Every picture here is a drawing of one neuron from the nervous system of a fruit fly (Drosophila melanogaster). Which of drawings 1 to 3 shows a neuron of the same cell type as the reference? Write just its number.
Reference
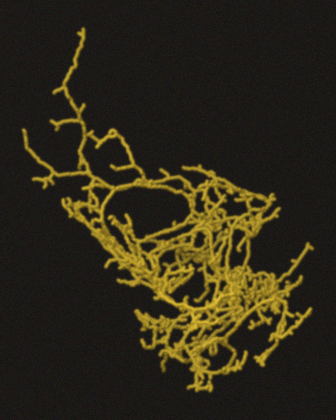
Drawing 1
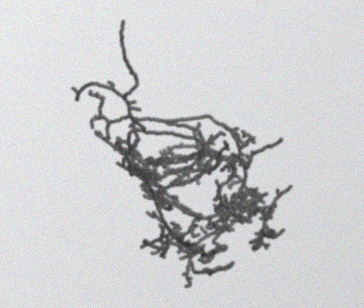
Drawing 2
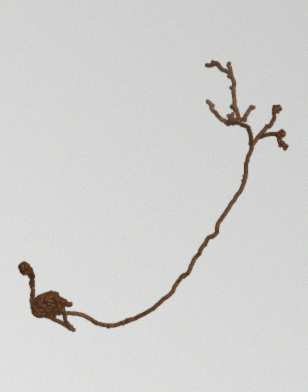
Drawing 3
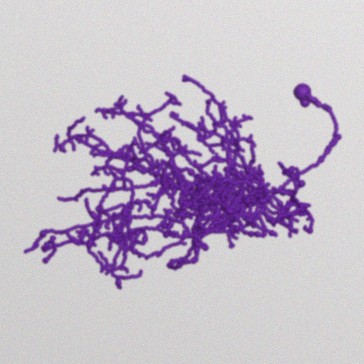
1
